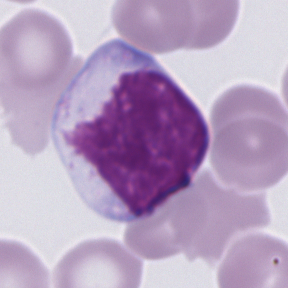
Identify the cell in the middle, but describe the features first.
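Chromatin in the nucleus is mottled, with dark purple clumps separated by paler gaps. At the lower right, the nucleus extends almost to the edge of the cell. The cytoplasm contains only a few fine reddish-purple dots and no vacuoles. The cell is a large granular lymphocyte.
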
